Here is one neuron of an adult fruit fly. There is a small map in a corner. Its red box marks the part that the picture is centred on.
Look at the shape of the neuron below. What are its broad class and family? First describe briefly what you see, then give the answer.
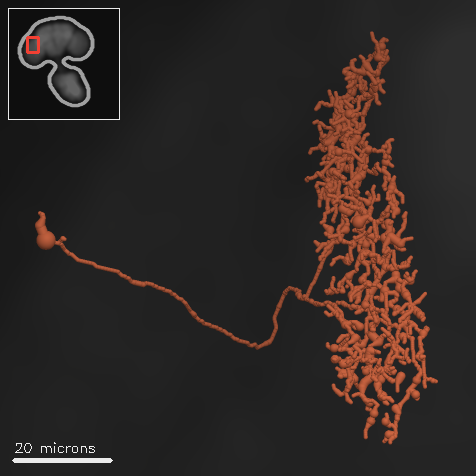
The cell body can be seen on the left of the picture. By the scale bar it is about 85 microns tall in this view. Dozens of branch ends can be seen. This is an optic-lobe intrinsic neuron. Its family is Pm.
